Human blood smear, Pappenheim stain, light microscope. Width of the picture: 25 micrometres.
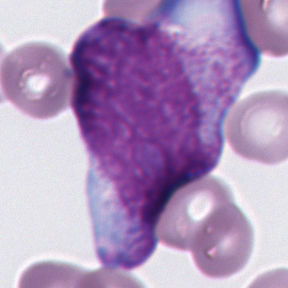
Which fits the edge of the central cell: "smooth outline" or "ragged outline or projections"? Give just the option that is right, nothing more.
Ragged outline or projections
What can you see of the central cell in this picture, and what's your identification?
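First, the nucleus: it fills most of the cell. Next, the cytoplasm: it is pale blue and visible mainly at the upper right and lower left. Last, the lower left: a tongue of pale cytoplasm extends downward there. This is an atypical promyelocyte.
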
